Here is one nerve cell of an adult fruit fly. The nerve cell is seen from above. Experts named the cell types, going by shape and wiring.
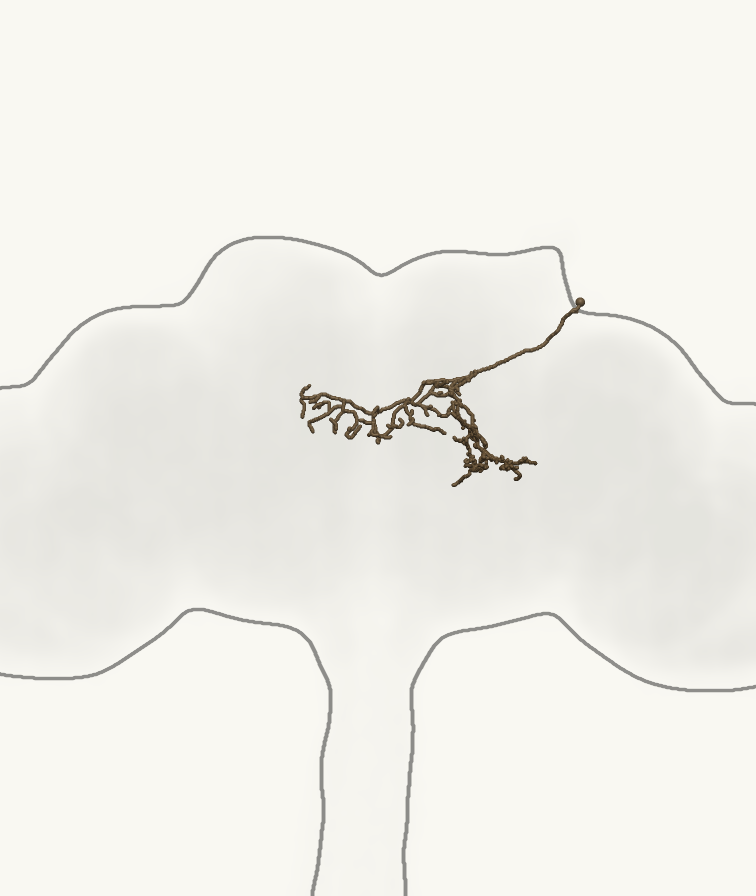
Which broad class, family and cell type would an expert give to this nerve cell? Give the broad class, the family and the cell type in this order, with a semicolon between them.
central-brain intrinsic neuron; hemilineage AOTUv4_ventral; FB8I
